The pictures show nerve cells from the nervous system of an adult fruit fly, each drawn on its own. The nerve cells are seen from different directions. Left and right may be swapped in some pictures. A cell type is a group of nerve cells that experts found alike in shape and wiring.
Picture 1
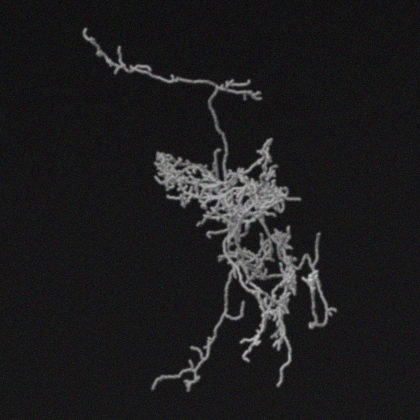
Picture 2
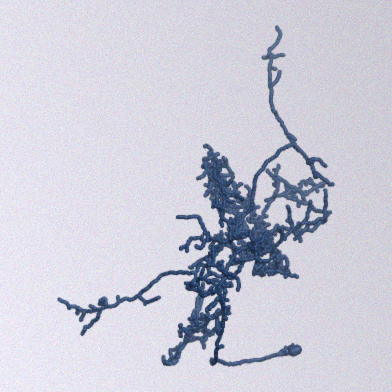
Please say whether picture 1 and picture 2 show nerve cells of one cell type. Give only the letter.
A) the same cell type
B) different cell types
A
